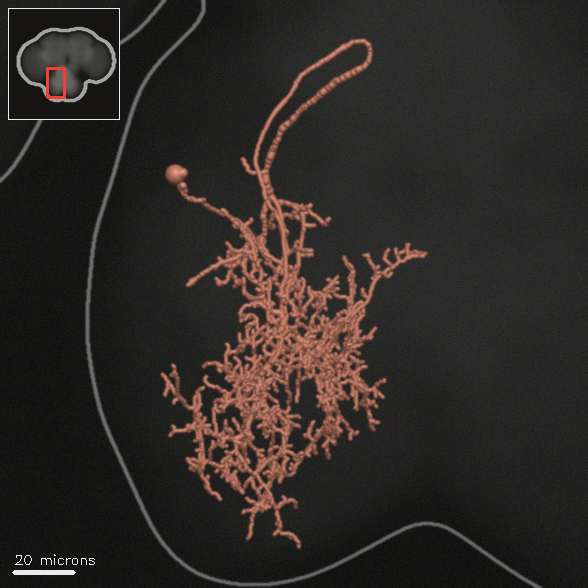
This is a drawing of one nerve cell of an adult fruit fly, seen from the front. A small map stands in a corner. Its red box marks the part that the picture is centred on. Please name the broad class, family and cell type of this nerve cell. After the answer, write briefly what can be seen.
It is a nerve-cord intrinsic neuron. The family is hemilineage 19A. The cell type is IN19A012. From top to bottom in the picture it spans about 170 microns. The picture shows more than a hundred branch ends.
